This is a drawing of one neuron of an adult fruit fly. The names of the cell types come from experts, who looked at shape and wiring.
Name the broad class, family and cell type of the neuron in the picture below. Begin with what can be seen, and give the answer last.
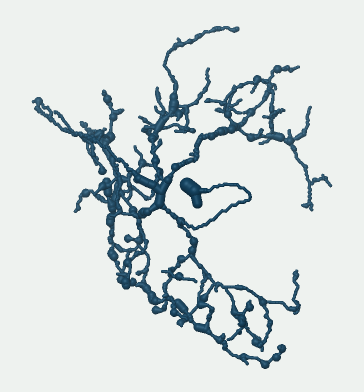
The cell body can be seen in the middle of the picture. The picture shows dozens of branch ends. It is a nerve-cord intrinsic neuron. The family is hemilineage 01B. It is of cell type IN01B023_d.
